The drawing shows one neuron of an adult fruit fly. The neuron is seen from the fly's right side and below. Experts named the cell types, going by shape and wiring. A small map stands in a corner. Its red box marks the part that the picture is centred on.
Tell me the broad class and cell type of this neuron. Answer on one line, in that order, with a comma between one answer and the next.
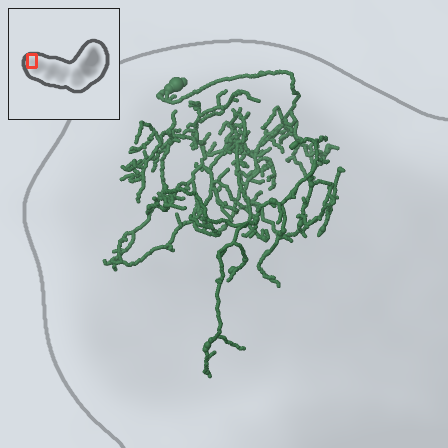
nerve-cord intrinsic neuron, INXXX417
